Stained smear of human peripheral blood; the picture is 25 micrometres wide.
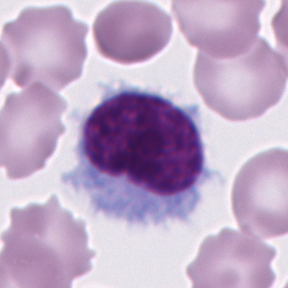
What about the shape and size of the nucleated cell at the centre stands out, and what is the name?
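Around the whole margin of the cell, fine hair-like projections fringe the cytoplasm. The cytoplasm is a pale greyish blue, and its widest band lies below the nucleus. The nucleus lies toward the top of the cell and has a shallow notch in its lower edge. It measures about 11 by 8 micrometres and fills about 60% of the cell's area. The cell itself is about 13 micrometres across. It is a hairy cell.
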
